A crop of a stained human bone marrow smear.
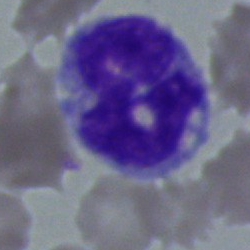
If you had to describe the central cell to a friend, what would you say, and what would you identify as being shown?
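Taking the features in turn, the outline is roughly round and has no projections. The nucleus fills most of the cell. A pale cleft enters the nucleus from its right side and partly divides it into upper and lower parts. The cytoplasm forms a thin, pale bluish rim that is widest on the left side of the cell. This cell is a monocyte.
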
